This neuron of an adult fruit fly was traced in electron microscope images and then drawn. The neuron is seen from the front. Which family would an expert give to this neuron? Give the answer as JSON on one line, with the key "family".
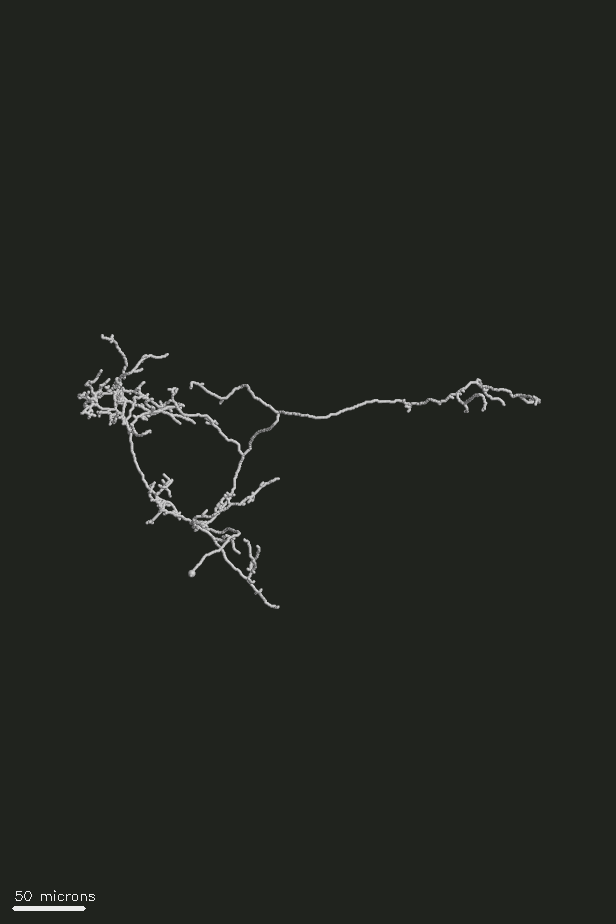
{"family": "hemilineage LALv1_ventral"}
